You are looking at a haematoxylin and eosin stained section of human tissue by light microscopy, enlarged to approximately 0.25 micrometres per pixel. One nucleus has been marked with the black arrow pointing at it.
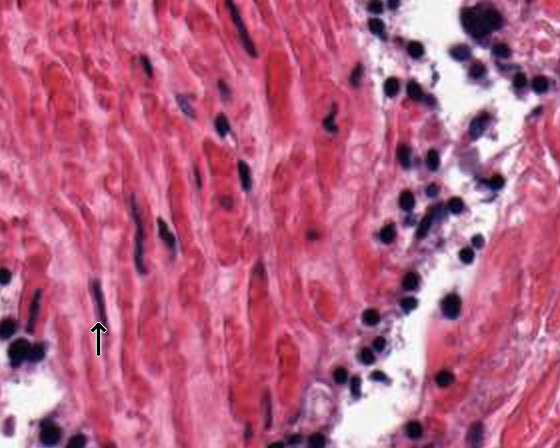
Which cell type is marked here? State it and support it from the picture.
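It is a smooth muscle cell. The nucleus is long and thin, rod-like, lying lengthwise along the cell. The nucleus is dark and evenly stained along its length. The cytoplasm is pink and streaky, with no sharp outline marking where the cell ends. The cell lies parallel to the neighbouring elongated pink cells, all running in the same direction as a bundle.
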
